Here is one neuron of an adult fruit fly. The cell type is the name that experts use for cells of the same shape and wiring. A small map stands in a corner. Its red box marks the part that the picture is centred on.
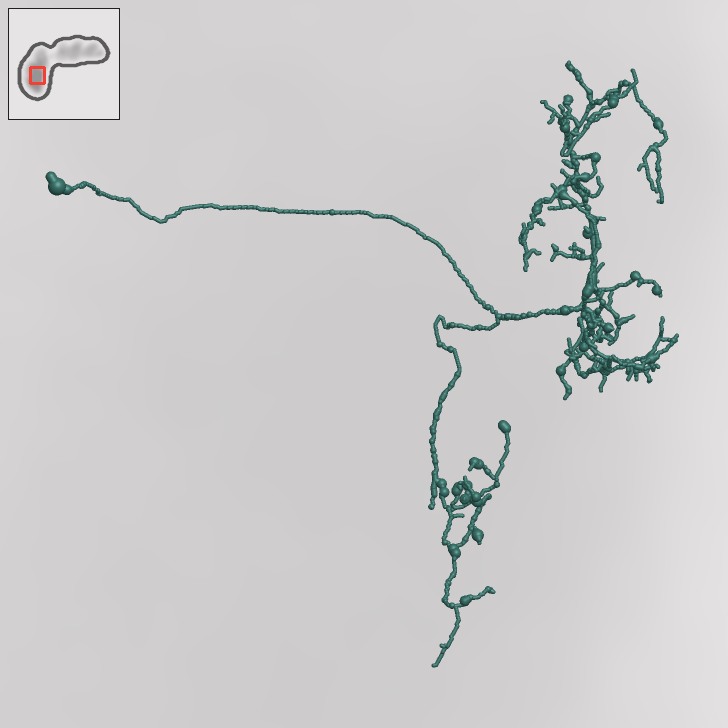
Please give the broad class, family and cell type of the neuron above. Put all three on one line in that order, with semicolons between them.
central-brain intrinsic neuron; hemilineage AOTUv2; LHAV7a3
